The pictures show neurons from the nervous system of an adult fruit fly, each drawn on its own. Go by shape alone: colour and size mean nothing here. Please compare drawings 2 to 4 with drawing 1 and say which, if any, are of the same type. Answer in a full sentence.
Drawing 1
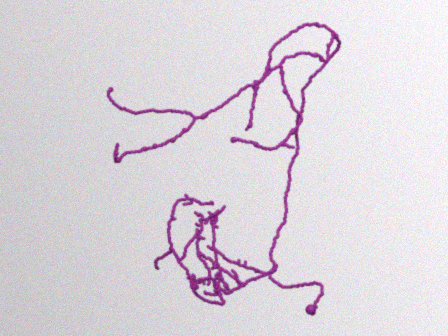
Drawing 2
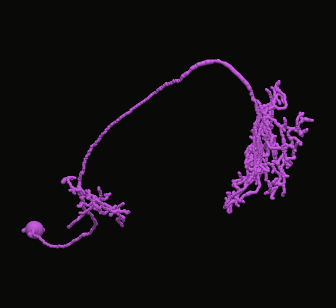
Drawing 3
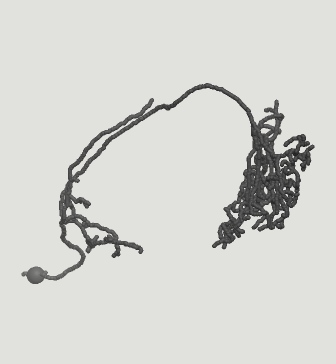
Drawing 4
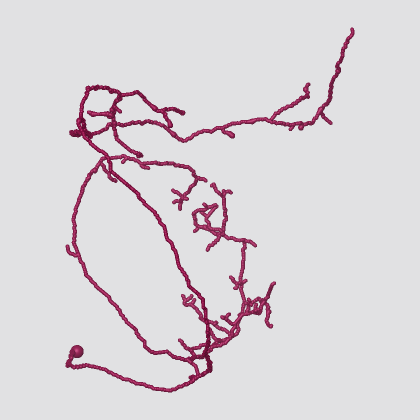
Drawing 4 is of the same cell type.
